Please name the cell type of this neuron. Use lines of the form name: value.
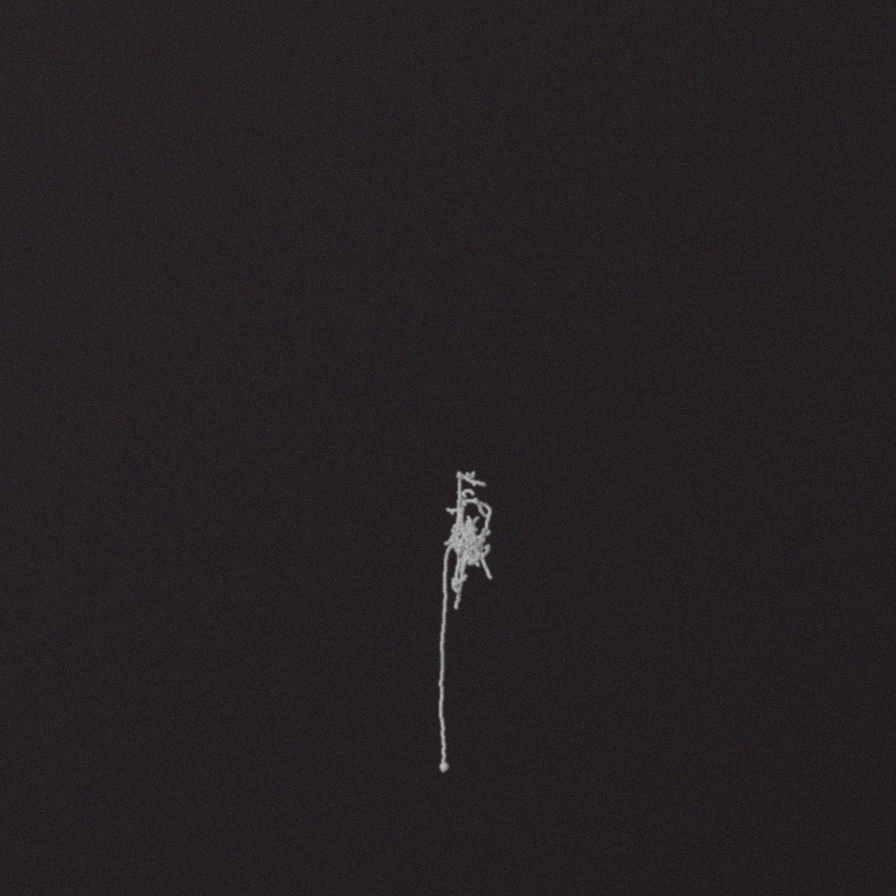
cell type: IN05B090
